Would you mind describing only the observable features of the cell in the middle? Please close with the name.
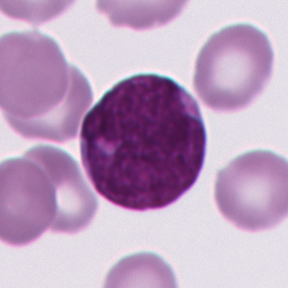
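Nearly the whole cell is occupied by the nucleus. Left of centre within the nucleus lies a small pale spot. No granules are visible anywhere in the cell, and its surface has no projections. The cell in the middle is a myeloblast.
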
